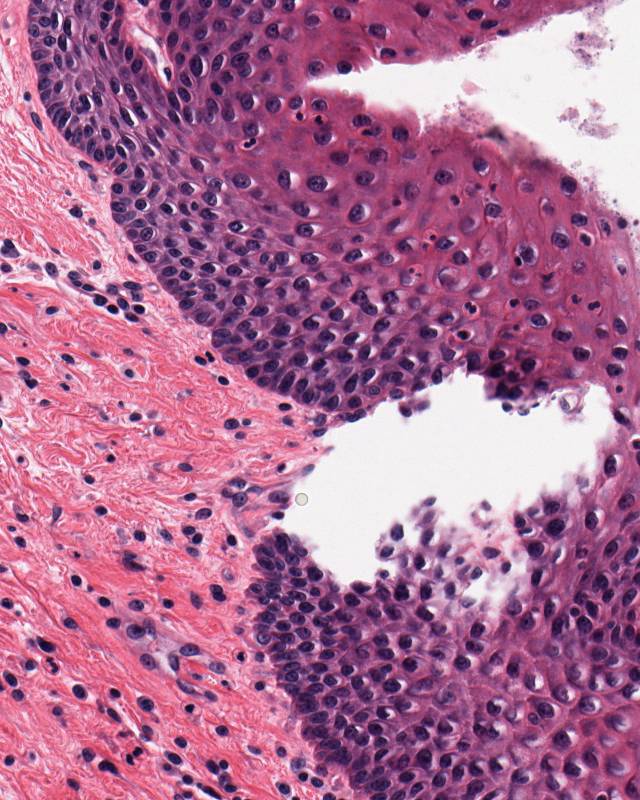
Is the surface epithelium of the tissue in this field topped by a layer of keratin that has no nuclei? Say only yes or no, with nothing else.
No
